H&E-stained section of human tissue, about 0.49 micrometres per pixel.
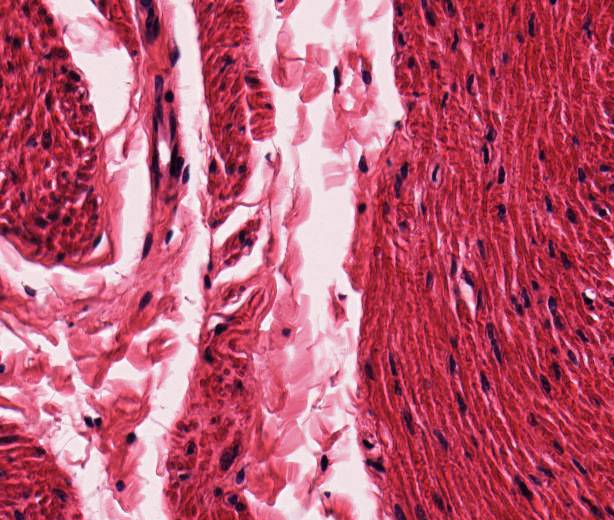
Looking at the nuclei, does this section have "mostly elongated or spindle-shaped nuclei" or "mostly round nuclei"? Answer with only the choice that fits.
Mostly elongated or spindle-shaped nuclei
